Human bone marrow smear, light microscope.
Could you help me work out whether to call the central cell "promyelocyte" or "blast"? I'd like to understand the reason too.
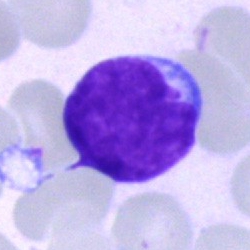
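My answer is blast. Going through what's there: the nucleus fills most of the cell and sits off-centre toward the lower left. Around it the cytoplasm is only a scant rim of deep blue, widest at the upper right. In that upper right part a pale clear zone lies beside the nucleus. And from the lower left edge a single small pointed tag projects.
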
